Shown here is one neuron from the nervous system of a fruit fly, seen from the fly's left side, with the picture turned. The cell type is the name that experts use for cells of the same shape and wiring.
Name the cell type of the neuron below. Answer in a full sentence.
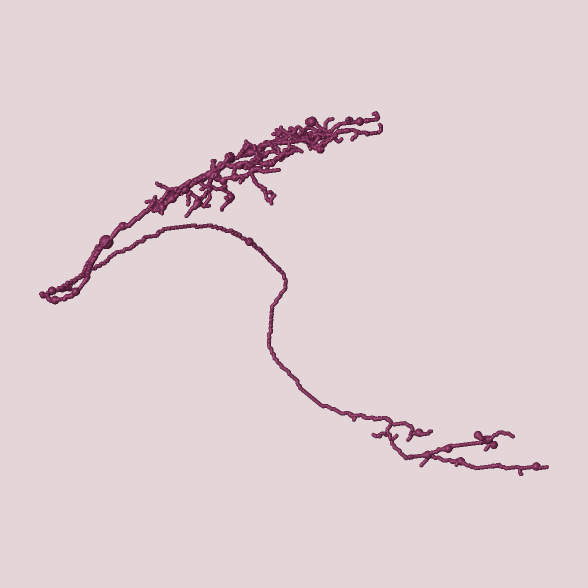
The cell type is MeLo4.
